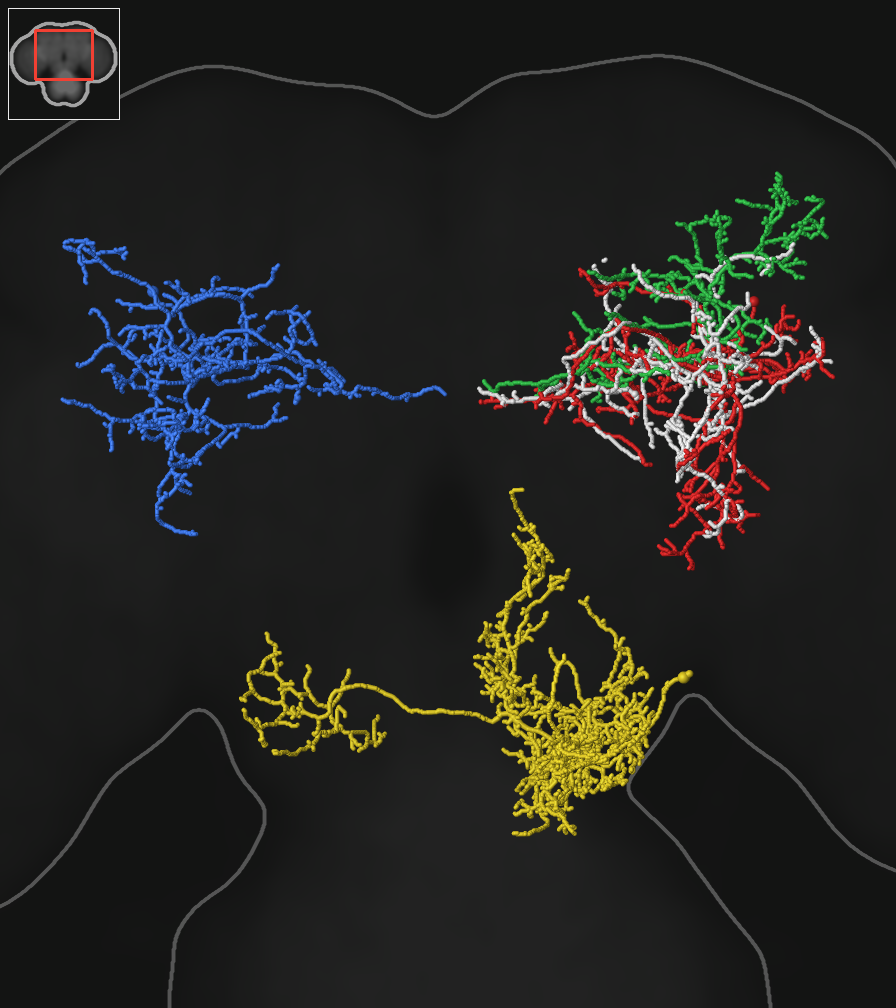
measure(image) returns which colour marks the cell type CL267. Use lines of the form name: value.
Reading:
colour: green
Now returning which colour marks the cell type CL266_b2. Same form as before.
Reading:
colour: white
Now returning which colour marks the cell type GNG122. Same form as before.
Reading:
colour: yellow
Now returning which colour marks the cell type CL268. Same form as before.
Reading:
colour: red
